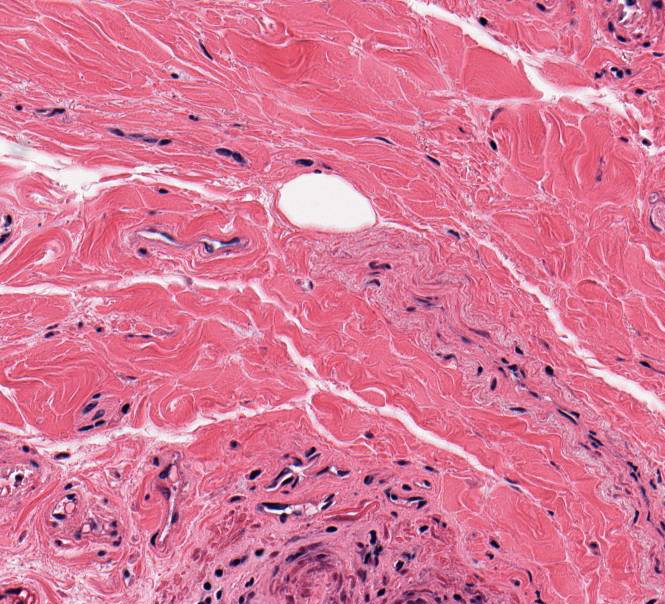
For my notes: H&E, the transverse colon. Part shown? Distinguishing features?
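This is the submucosa. Check one: nearly the whole field is thick, deeply eosinophilic collagen bundles packed closely together.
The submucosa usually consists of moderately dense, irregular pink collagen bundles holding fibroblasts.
Check two: nuclei in the upper and middle field are sparse, small, dark and spindle-shaped, lying singly between bundles. Check three: no epithelium and no fat cells are present anywhere.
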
